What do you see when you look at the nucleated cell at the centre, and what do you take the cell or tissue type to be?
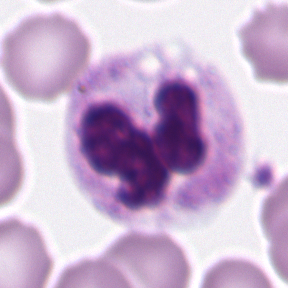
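First, the chromatin: dark purple, coarsely clumped. Then the cytoplasm, abundant and pale pinkish-lilac, with fine pink-violet granules scattered through it. Near the top of the cell, a few small clear spots lie in the cytoplasm. So this is a segmented neutrophil.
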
